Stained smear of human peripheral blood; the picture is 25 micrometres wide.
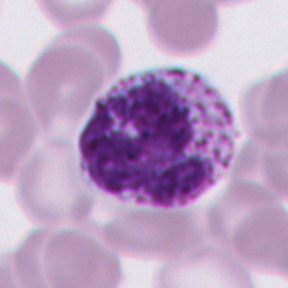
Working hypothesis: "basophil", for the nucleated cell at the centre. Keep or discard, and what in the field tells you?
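Basophil is the right name for this cell. Coarse dark purple granules lie scattered through the cytoplasm and reach the cell edge, giving the outline a speckled look.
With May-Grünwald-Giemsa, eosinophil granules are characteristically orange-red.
The dark purple colour of these granules therefore speaks against eosinophil. The nucleus stains dark purple, which does not count against eosinophil.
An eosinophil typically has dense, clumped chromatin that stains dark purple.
The roughly round cell measures about 13 micrometres across.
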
